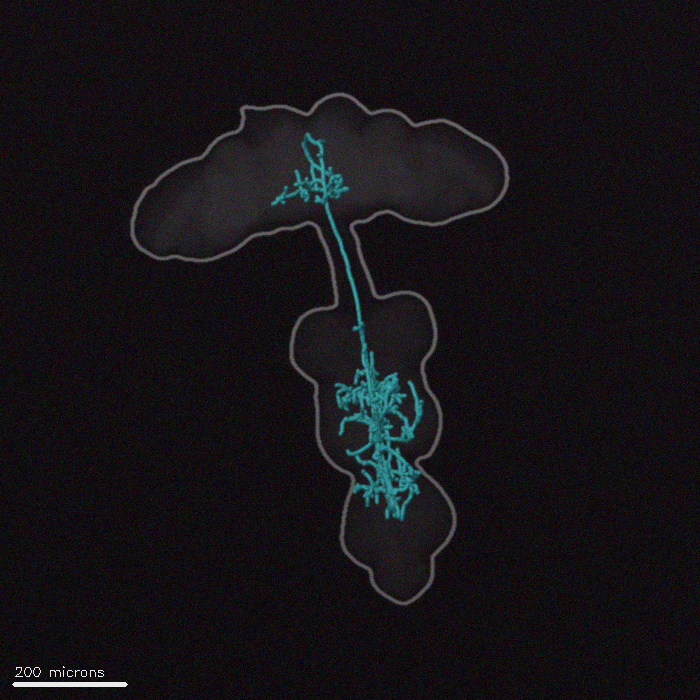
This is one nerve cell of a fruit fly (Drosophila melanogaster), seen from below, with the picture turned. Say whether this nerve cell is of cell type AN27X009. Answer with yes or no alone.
yes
